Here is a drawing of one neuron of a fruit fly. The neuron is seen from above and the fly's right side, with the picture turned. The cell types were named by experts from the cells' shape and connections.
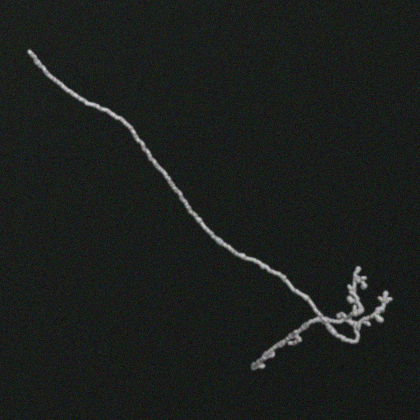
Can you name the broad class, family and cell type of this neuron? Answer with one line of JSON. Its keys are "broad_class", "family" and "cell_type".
{"broad_class": "sensory neuron entering the nerve cord", "family": "class mechanosensory tactile", "cell_type": "SNta03"}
